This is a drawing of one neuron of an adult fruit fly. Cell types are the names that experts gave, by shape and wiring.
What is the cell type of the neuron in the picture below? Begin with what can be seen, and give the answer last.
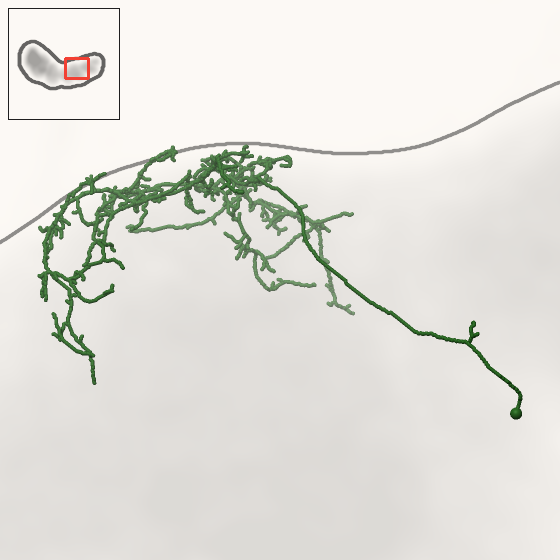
The cell body is at the lower right of the picture. Dozens of branch ends can be seen. This is a nerve-cord intrinsic neuron. Its cell type is IN03B058.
